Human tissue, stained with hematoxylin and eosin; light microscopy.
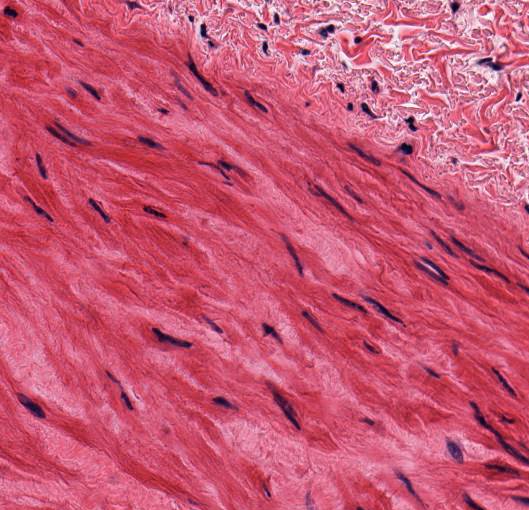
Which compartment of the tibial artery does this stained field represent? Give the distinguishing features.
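Looking this over, it's the tunica media. Dense pink fibre bundles fill most of the field, running from upper left to lower right, finely streaky, with narrow pale clefts between. Their nuclei are elongated and spindle-shaped, lying parallel to the fibres.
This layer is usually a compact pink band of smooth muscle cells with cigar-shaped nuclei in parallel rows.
The upper right corner is looser, with fragmented wavy pink fibres and scattered small dark nuclei.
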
